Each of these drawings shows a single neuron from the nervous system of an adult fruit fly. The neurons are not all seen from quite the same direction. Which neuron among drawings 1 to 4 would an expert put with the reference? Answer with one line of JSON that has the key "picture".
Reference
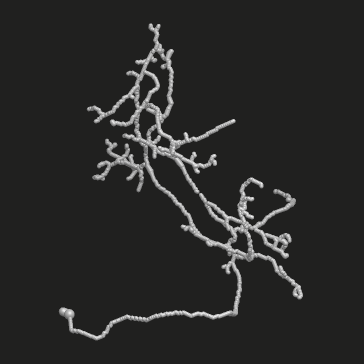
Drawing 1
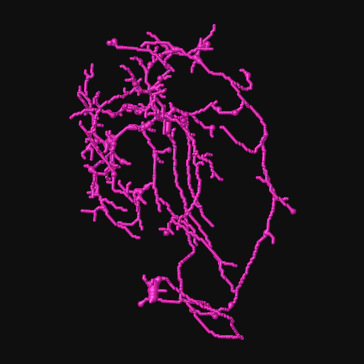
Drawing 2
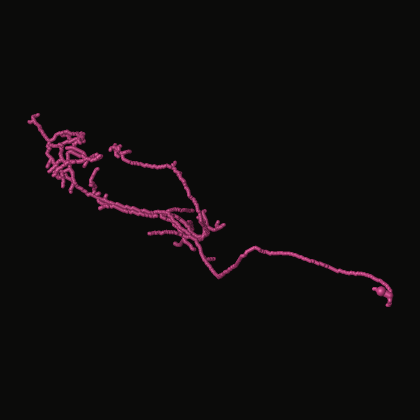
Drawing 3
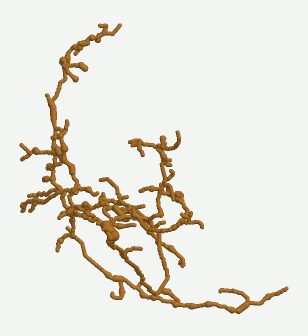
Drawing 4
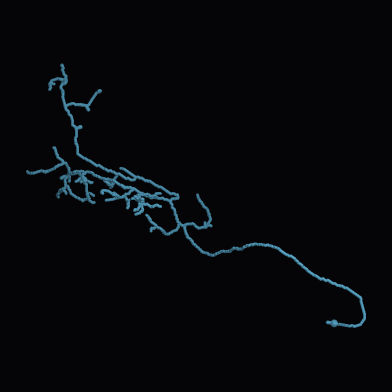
{"picture": 2}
